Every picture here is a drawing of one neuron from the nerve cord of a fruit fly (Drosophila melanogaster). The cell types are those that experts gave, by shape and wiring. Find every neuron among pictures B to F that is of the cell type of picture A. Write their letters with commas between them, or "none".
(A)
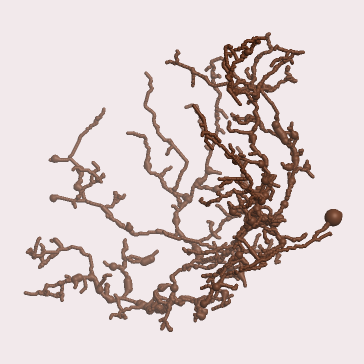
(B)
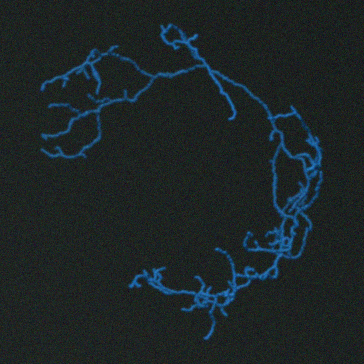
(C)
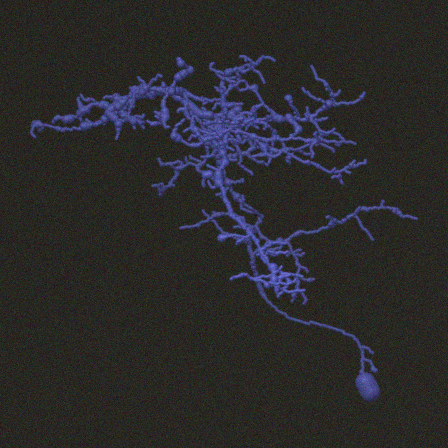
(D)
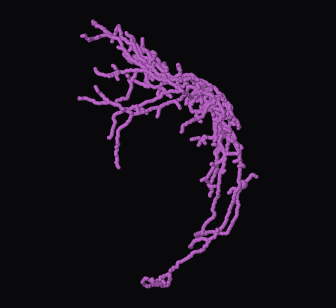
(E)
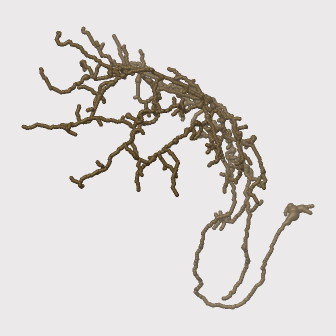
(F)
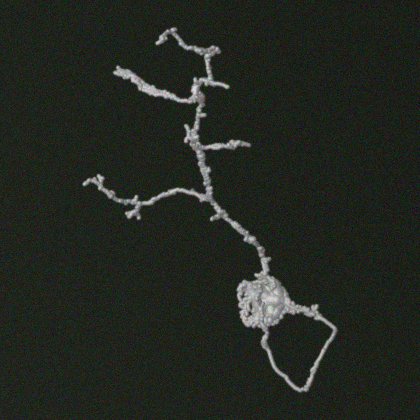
D, E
